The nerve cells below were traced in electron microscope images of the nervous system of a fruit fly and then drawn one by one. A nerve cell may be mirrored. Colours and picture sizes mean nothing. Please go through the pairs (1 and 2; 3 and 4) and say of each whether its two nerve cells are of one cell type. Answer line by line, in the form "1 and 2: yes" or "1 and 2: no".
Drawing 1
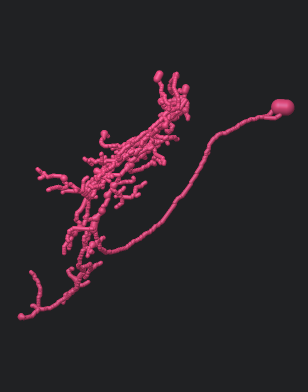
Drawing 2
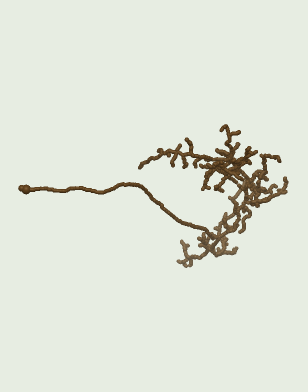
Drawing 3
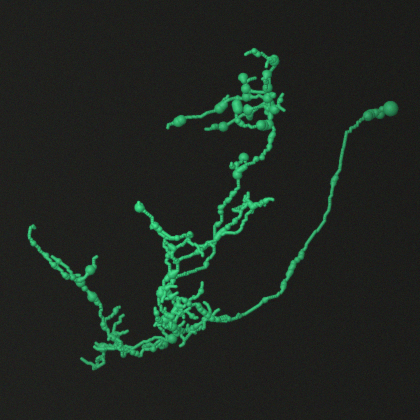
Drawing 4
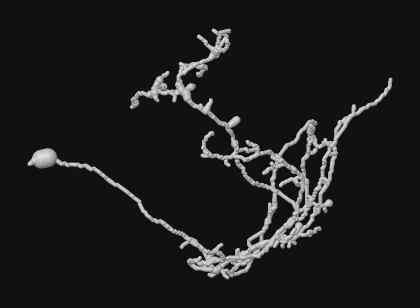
1 and 2: yes
3 and 4: yes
